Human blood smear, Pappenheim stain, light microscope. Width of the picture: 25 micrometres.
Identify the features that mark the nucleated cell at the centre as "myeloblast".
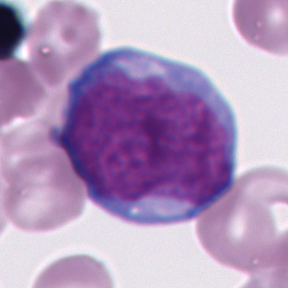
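Let's take it feature by feature, starting with the whole cell: about 16 micrometres across, with a roughly round, mostly smooth outline. Now look at how much of it is nucleus, about 70% of the cell's area.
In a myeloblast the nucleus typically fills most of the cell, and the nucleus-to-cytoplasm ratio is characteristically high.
That proportion fits the name well. Next, the chromatin is fine and evenly stippled, with no coarse dark clumps.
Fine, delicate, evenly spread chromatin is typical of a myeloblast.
So this feature fits as well. The cytoplasm forms a blue rim that is wider at the top and bottom than on the left side.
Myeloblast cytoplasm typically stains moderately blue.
The blue rim here agrees with that. Finally, no distinct granules can be made out in the cytoplasm.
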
